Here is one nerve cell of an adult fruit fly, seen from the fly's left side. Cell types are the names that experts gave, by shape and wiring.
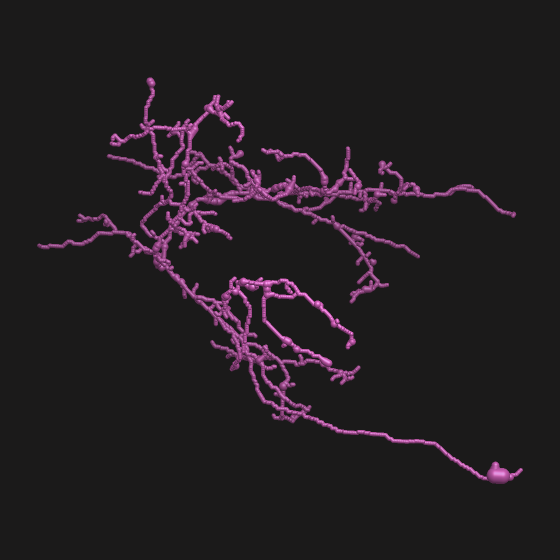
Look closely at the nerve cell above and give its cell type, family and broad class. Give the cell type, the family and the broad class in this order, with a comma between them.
IN16B105, hemilineage 16B, nerve-cord intrinsic neuron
